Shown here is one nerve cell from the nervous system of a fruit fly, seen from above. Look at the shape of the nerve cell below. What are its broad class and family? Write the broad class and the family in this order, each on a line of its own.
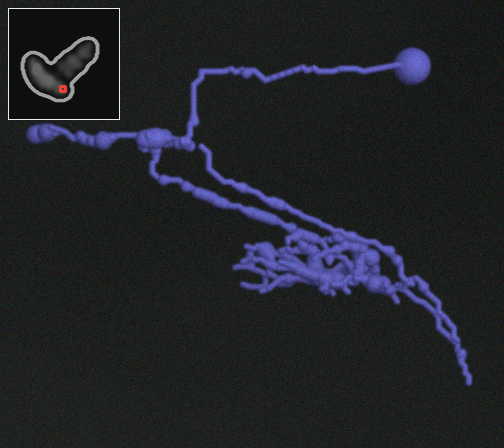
optic-lobe intrinsic neuron
T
